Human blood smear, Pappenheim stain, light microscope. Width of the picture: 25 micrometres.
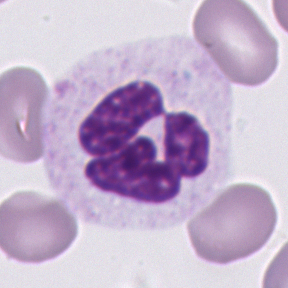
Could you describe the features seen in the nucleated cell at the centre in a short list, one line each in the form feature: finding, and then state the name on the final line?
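Outline: roughly round, smooth edge
Nucleus: several connected lobes around a small central clear gap
Granules: fine, pinkish-violet, evenly scattered through the cytoplasm
Vacuoles: none seen in the cytoplasm
Name: segmented neutrophil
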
